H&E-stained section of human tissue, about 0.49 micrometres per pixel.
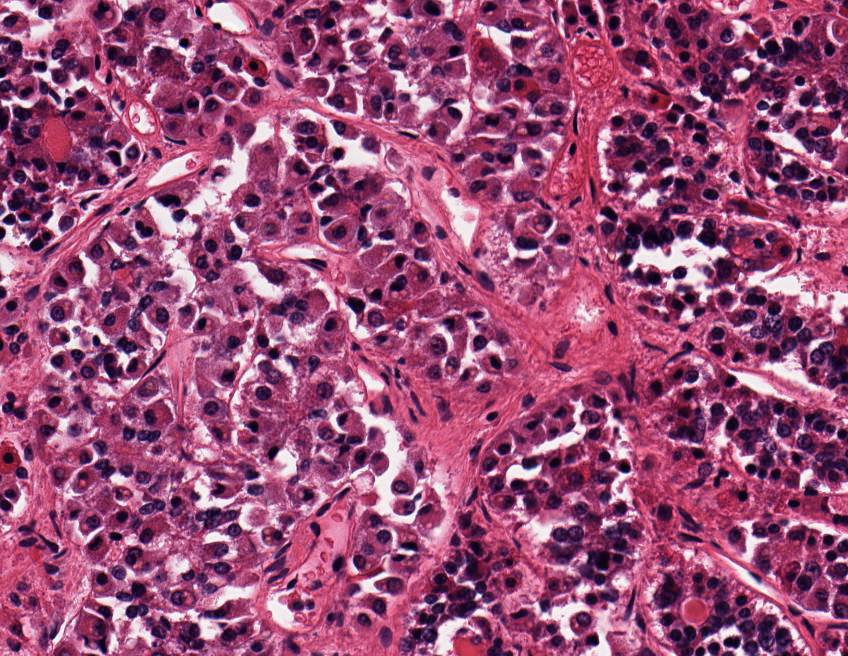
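Pituitary: haematoxylin and eosin stained section. Cells lie in nests and cords divided by thin strands of pink fibrous tissue. A broader band of fibrous stroma with spindle-shaped nuclei runs obliquely through the centre. The cells in this pituitary field are mixed, some with bright pink cytoplasm, others with pale or purplish-grey cytoplasm. No fat cells are present.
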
